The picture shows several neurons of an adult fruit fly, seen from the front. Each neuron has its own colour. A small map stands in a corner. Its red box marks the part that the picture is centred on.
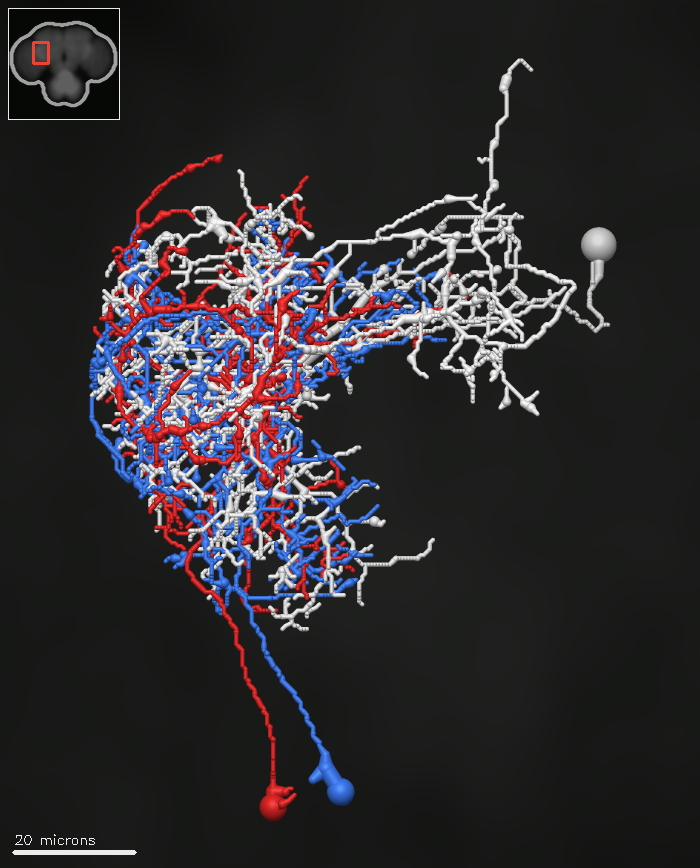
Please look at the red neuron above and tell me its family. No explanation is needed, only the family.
hemilineage VLPl&p1_lateral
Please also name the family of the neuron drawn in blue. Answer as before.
hemilineage VLPl&p1_lateral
